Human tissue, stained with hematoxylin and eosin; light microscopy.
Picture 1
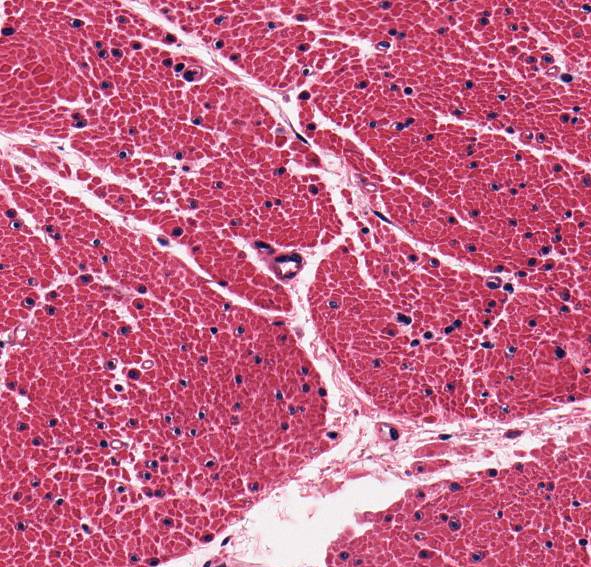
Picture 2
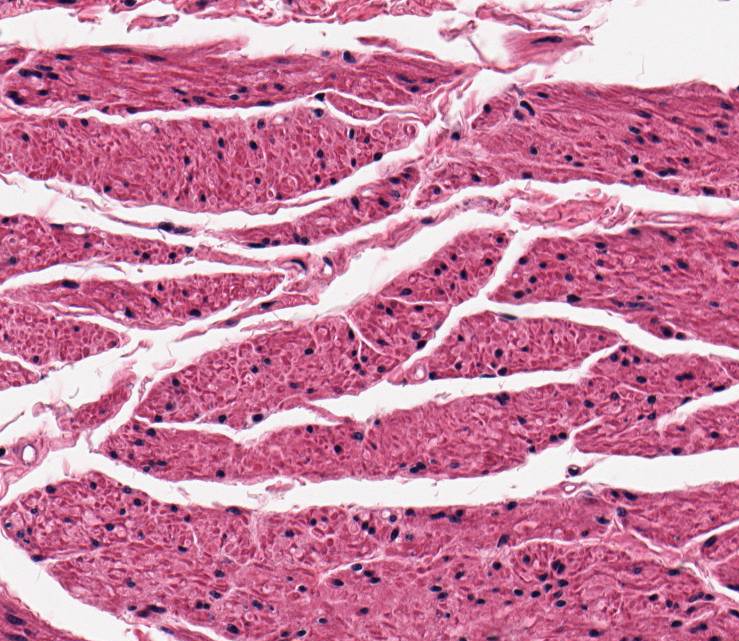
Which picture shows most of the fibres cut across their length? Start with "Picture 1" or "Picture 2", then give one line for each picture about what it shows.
Picture 1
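What picture 1 shows: The field is filled with bundles of muscle cells cut in cross-section, separated by pale septa.
What picture 2 shows: The field is made up of bundles of smooth muscle cells lying as elongated bands that run roughly left to right across the picture.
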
